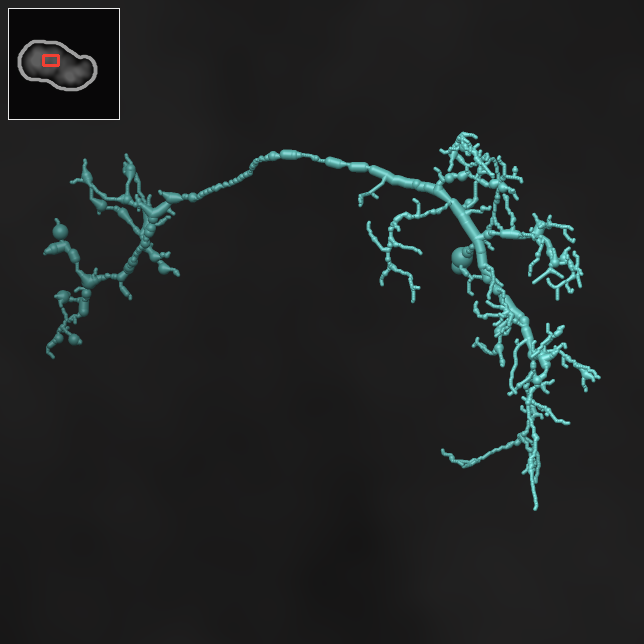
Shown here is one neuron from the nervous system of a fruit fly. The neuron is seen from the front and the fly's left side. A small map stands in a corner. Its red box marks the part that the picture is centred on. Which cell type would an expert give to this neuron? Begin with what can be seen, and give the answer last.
The cell body is on the right of the picture. The picture shows dozens of branch ends. It is a central-brain intrinsic neuron. The cell type is PS281.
